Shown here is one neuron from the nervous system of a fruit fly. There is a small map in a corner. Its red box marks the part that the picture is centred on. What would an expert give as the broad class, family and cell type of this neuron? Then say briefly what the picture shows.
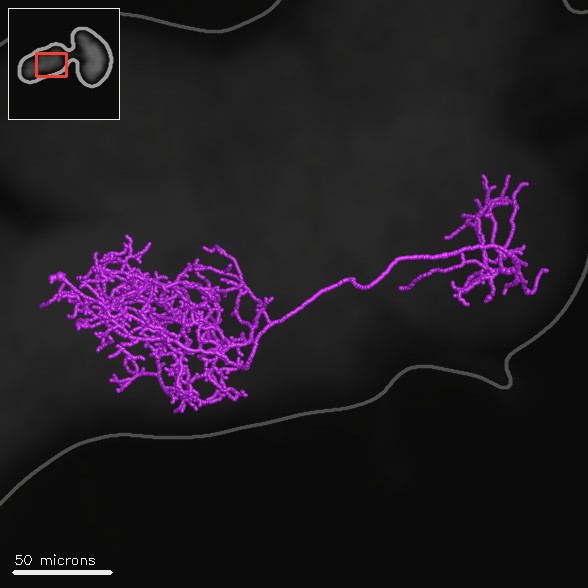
Its broad class is nerve-cord intrinsic neuron. The family is hemilineage 03A. It is of cell type IN03A005. It is in the nerve cord and does not reach the brain. The cell body can be seen on the left of the picture. The picture shows dozens of branch ends.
